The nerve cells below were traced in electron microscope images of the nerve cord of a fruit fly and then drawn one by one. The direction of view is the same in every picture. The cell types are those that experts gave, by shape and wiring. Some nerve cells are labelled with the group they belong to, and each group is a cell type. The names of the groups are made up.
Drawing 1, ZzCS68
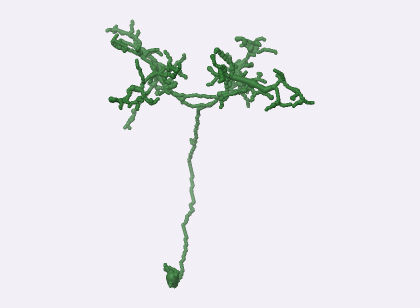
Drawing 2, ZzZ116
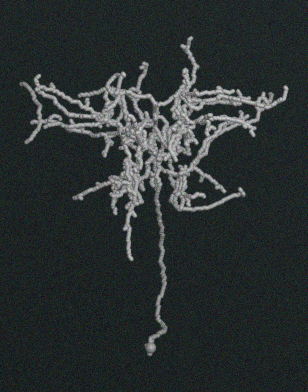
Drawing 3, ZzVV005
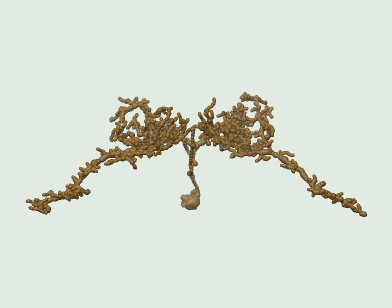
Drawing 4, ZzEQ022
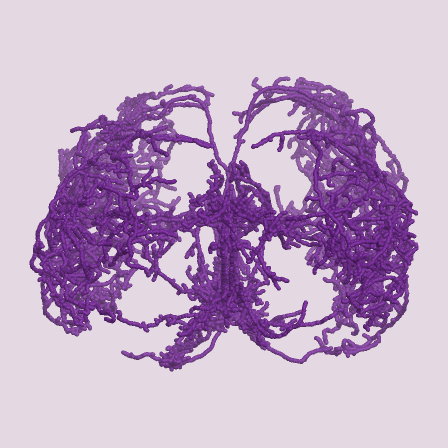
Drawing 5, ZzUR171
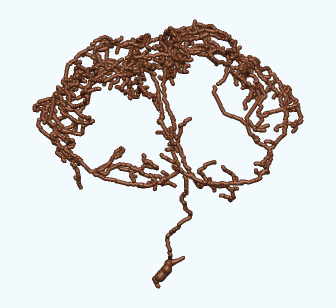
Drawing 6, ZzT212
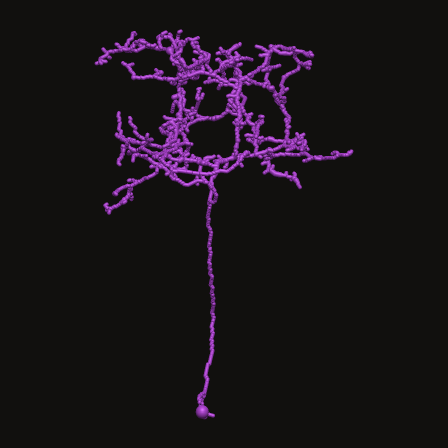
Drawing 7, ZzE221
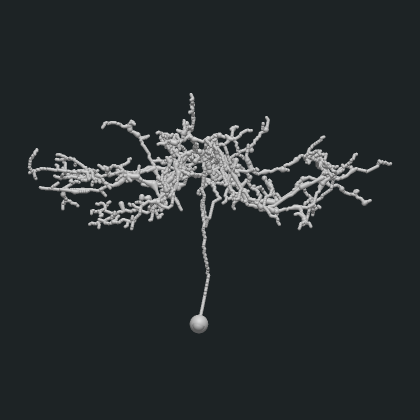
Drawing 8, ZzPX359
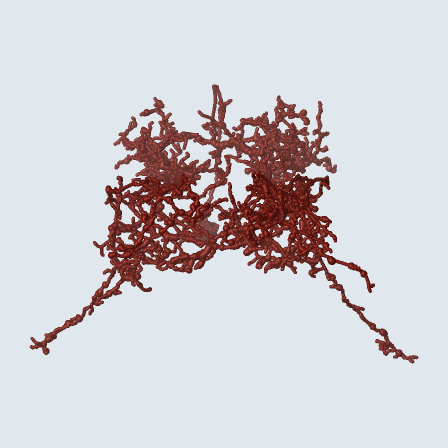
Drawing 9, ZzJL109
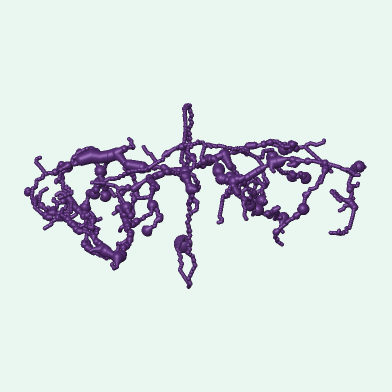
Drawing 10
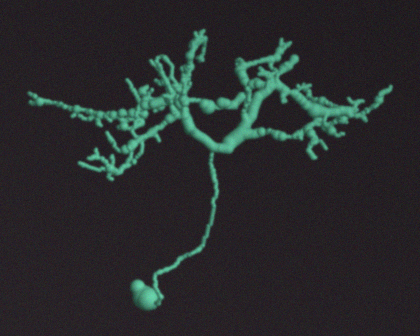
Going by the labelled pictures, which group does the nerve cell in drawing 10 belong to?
ZzCS68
